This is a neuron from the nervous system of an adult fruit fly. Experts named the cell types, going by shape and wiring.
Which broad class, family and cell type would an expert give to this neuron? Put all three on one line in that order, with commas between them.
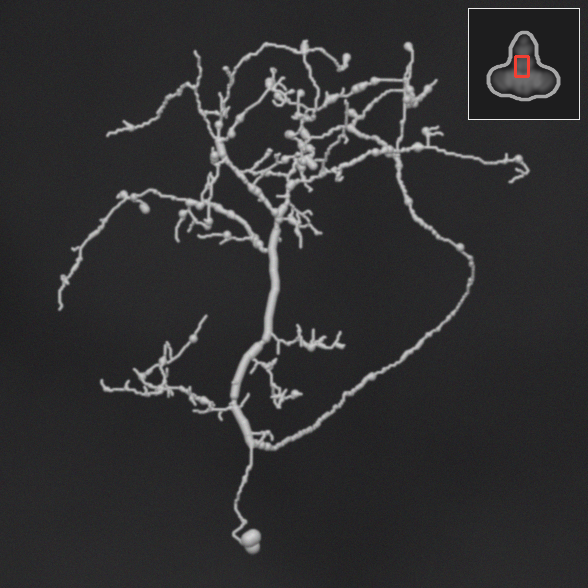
nerve-cord intrinsic neuron, hemilineage 06B, IN06B080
